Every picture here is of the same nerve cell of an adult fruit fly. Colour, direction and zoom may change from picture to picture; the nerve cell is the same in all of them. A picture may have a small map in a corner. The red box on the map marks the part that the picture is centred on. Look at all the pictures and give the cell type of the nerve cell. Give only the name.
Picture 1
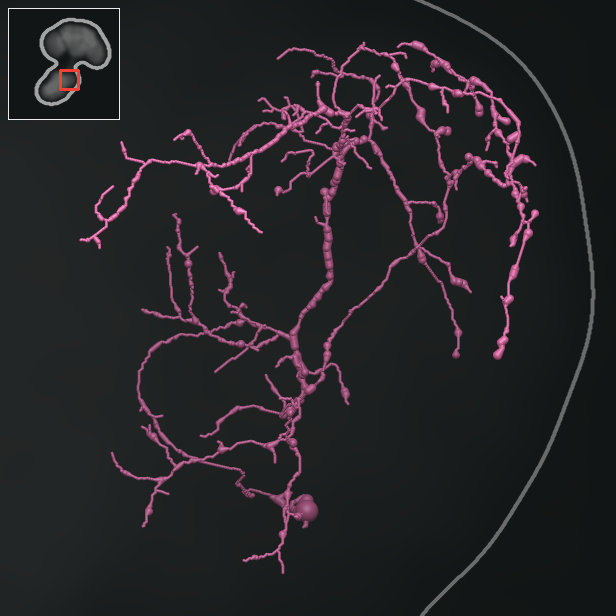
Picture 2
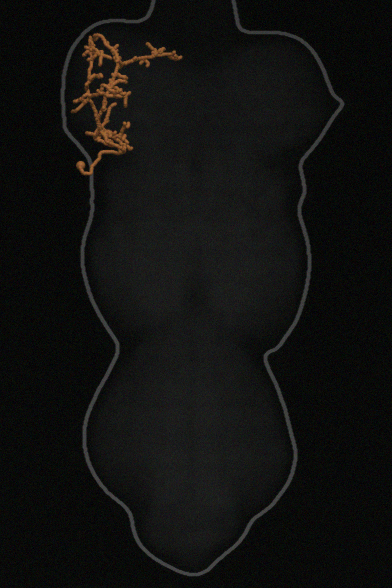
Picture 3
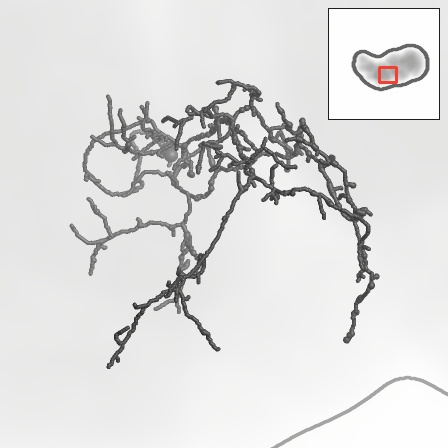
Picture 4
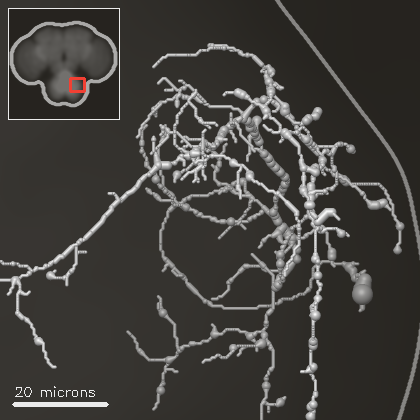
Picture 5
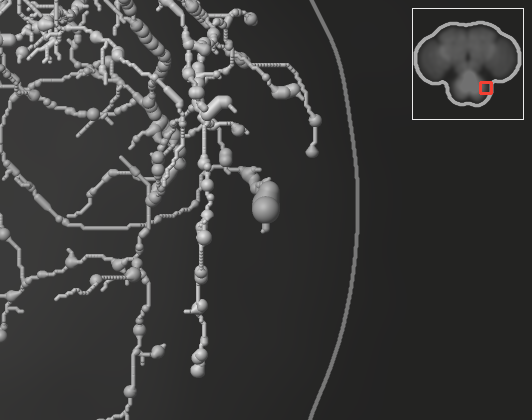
IN03A066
